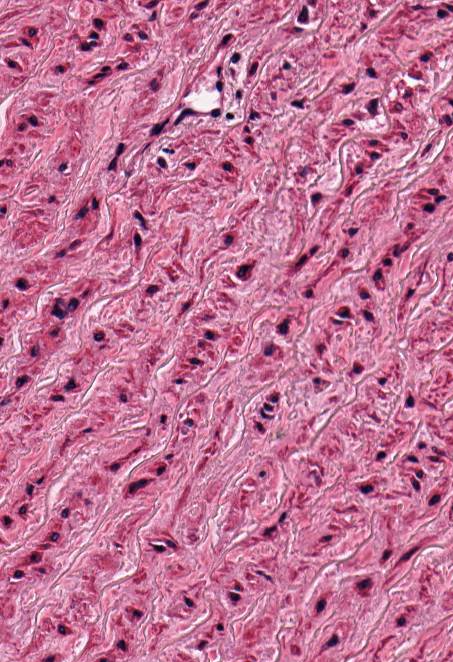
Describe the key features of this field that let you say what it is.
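Tunica media of an artery fills this field. Wavy pink bundles, split by narrow white clefts, run mainly from lower left to upper right.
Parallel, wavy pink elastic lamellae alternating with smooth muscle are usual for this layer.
Nuclei are evenly scattered and uncrowded, and the pink cytoplasm merges into the fibres without clear borders.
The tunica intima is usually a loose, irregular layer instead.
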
